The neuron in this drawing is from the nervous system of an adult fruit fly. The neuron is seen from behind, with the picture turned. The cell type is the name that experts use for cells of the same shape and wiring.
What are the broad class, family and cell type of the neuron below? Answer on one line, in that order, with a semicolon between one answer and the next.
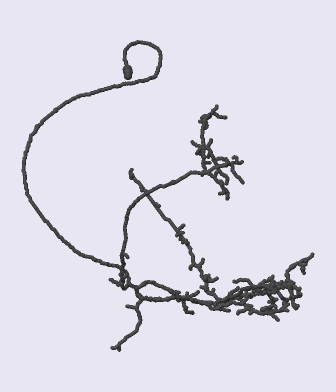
central-brain intrinsic neuron; hemilineage SLPav2; CL014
